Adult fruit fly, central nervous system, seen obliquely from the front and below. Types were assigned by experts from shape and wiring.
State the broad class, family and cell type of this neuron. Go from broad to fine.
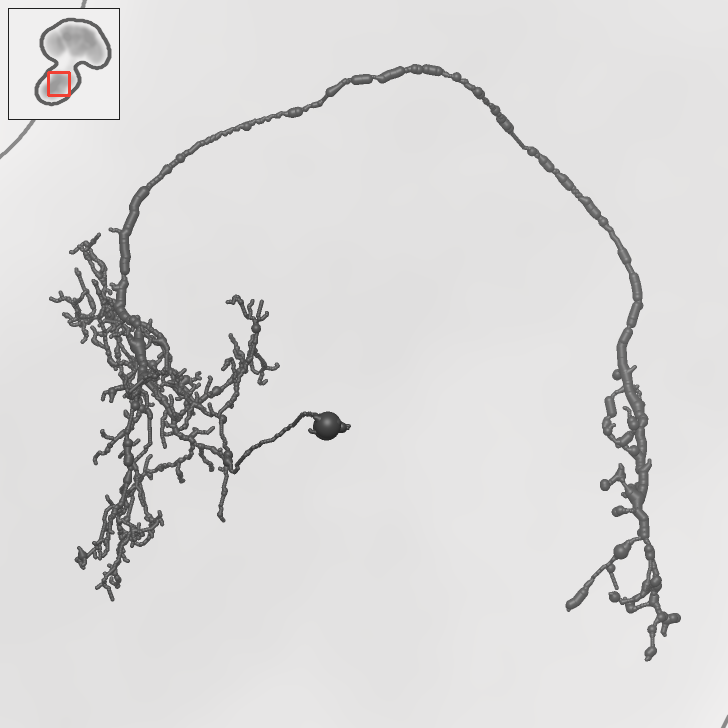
nerve-cord intrinsic neuron; hemilineage 14B; IN14B010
